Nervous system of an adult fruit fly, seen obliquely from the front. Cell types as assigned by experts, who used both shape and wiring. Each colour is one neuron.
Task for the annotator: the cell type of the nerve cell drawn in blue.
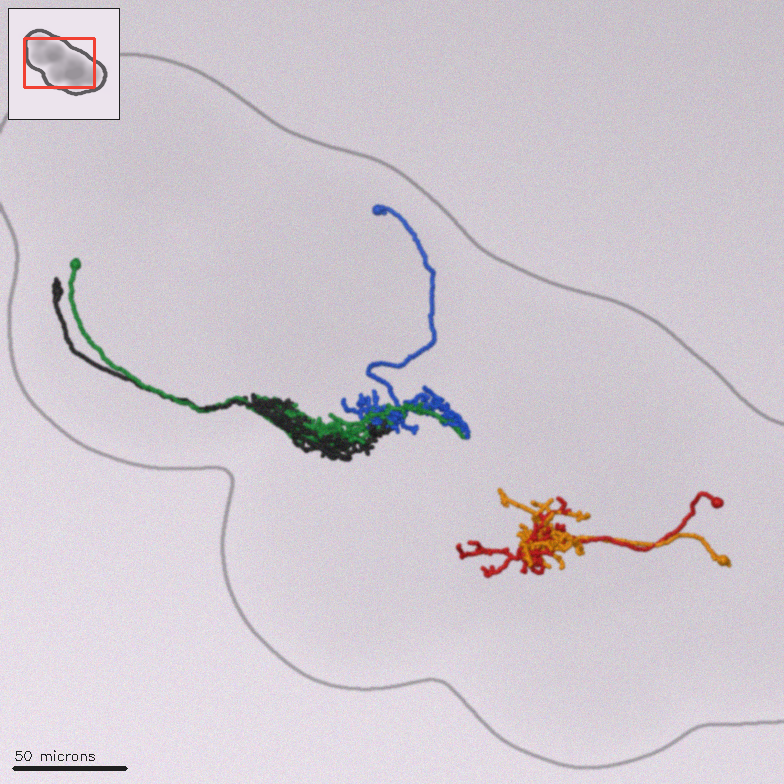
IN09A086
